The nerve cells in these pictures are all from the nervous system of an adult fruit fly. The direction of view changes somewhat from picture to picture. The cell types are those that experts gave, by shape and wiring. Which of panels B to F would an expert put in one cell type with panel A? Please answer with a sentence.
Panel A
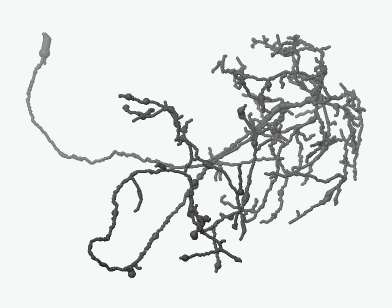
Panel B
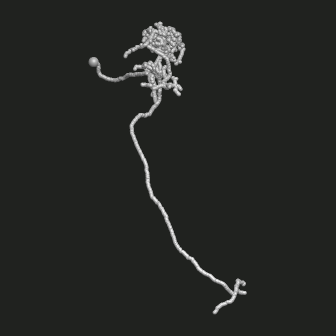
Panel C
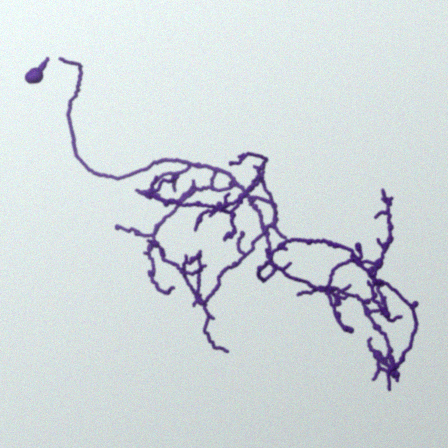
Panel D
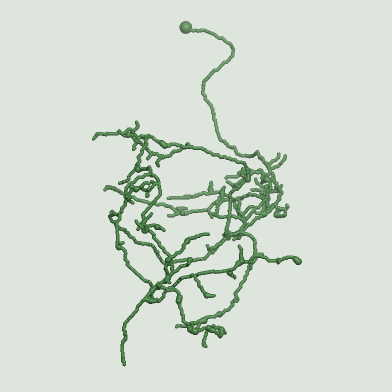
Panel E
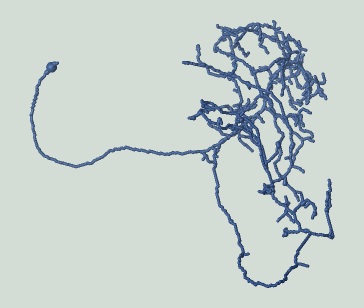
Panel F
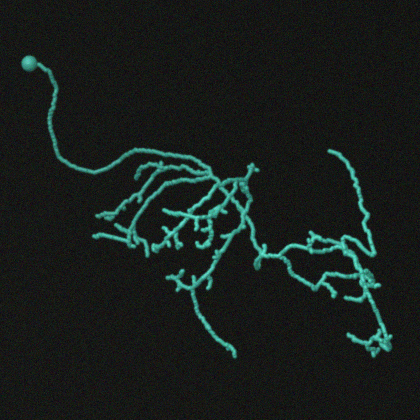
Panel B and panel E are of the same cell type.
